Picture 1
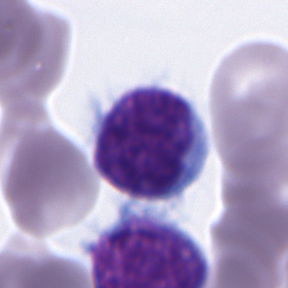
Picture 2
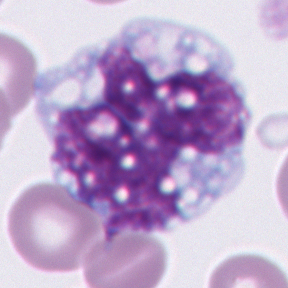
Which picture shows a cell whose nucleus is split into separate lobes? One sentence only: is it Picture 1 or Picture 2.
The cell in Picture 2 has a nucleus split into separate lobes.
